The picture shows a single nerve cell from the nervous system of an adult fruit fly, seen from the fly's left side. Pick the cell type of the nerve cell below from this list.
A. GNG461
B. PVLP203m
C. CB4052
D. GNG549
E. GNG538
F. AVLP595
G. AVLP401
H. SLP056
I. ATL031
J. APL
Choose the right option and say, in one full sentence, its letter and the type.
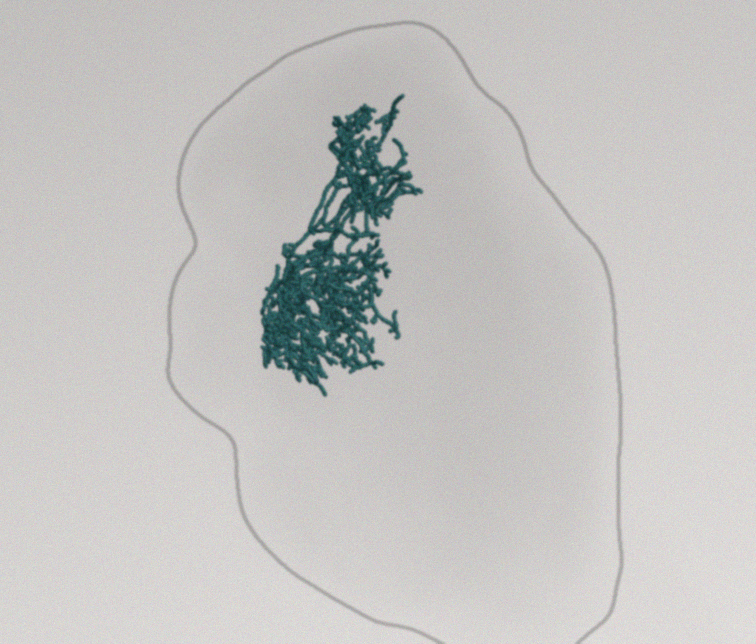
The nerve cell is typed as AVLP595, which is listed in option F.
